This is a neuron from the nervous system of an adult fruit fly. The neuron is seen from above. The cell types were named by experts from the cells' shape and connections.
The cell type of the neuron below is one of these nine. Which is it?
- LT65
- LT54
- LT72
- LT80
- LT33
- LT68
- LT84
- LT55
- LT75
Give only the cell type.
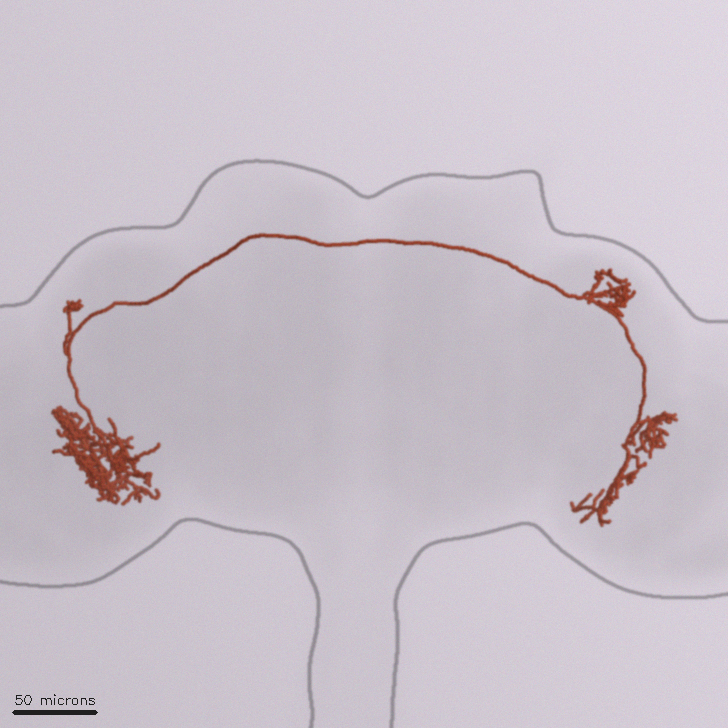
LT55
